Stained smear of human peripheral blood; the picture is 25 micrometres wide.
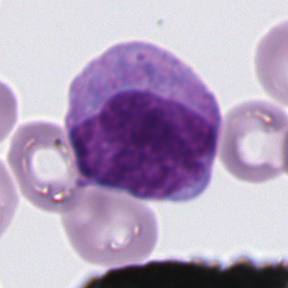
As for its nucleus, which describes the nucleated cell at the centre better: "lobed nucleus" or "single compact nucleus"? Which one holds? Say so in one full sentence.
The nucleus is one round, oval or kidney-shaped compact mass, not lobed or folded.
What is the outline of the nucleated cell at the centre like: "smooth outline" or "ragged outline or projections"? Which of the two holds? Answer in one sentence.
The outline of the cell is smooth, not rough.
